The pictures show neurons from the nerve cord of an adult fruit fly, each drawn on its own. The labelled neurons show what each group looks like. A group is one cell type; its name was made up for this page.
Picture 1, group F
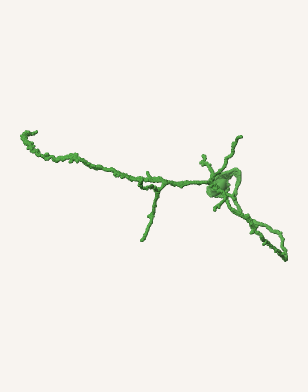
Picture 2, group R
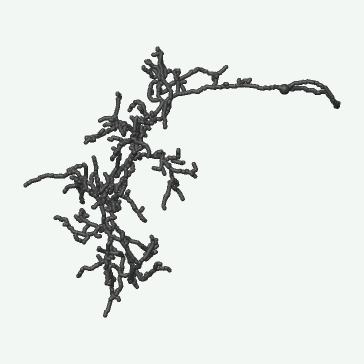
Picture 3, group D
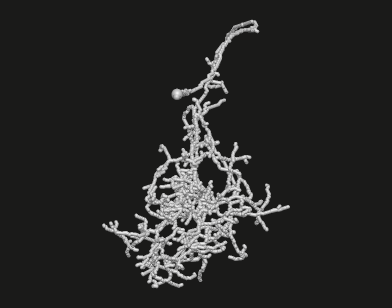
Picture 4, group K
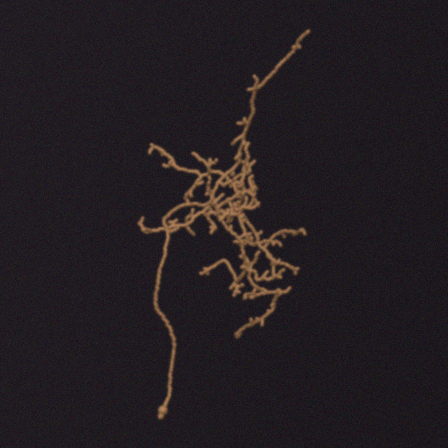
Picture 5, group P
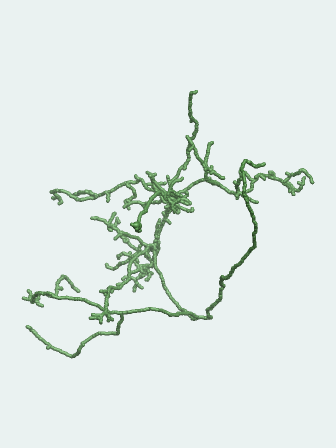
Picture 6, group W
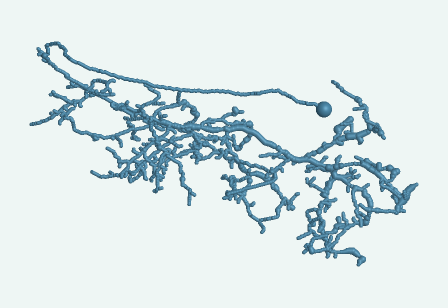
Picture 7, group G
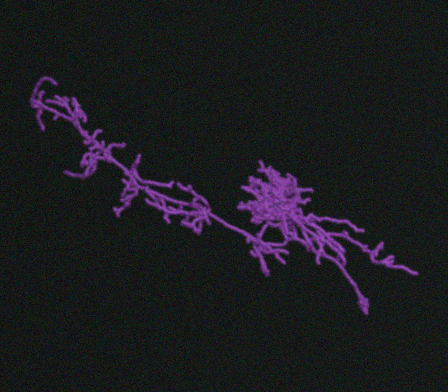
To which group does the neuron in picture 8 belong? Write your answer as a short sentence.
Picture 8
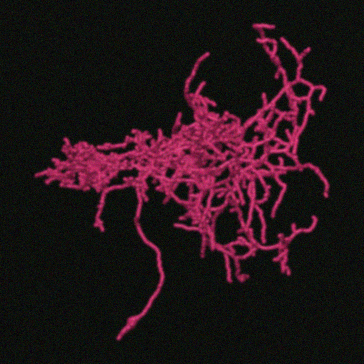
It belongs to group G.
